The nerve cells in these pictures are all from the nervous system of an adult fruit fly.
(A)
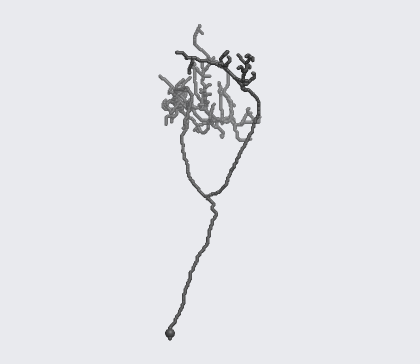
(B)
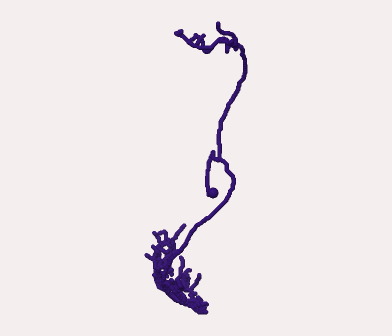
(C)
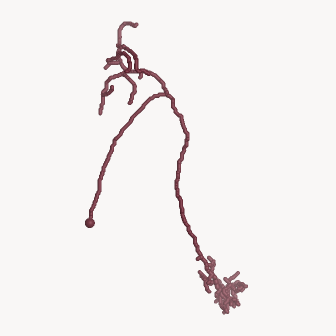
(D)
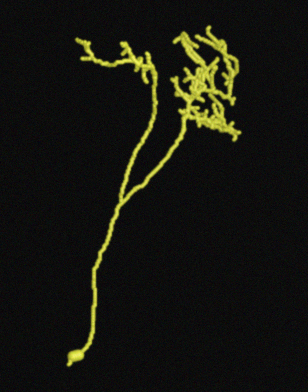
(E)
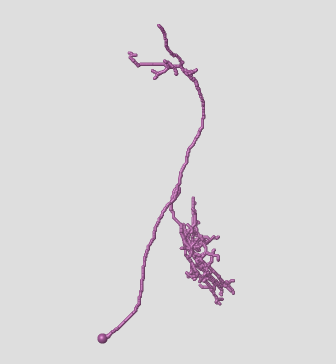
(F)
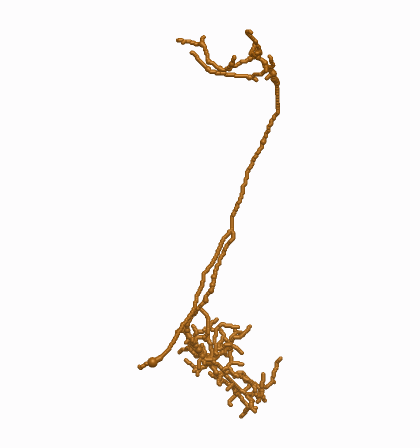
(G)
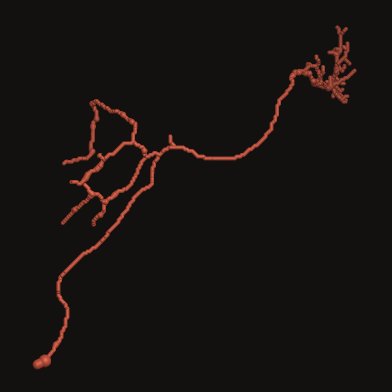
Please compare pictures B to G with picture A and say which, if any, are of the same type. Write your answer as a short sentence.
Picture B, picture D, picture E and picture F are of the same cell type.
